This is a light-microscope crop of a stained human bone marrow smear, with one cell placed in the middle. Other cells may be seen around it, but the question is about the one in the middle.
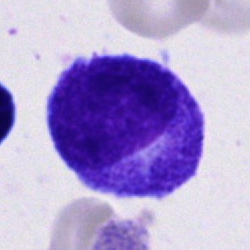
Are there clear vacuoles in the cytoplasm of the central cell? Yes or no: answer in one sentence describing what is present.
No, vacuoles are absent from the cytoplasm of the cell.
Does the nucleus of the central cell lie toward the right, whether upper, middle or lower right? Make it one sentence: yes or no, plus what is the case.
No, this cell has its nucleus set toward the left.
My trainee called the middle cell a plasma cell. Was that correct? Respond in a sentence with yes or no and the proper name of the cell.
No; rather than a plasma cell, the cell at the center is a promyelocyte.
